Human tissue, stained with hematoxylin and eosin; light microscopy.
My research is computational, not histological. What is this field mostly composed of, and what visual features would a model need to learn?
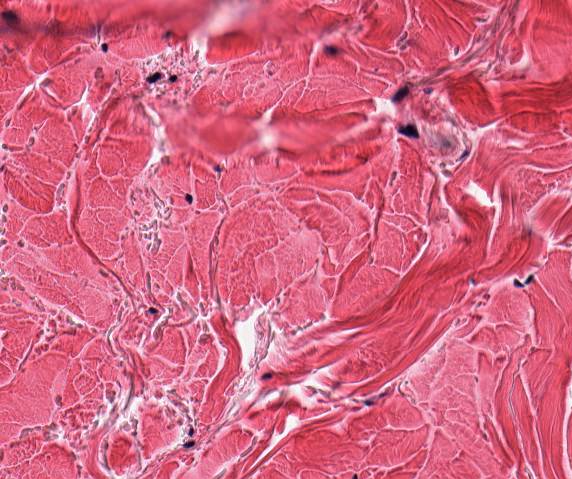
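That's dermis. Across the left and centre, transversely cut fibres pack closely as polygonal profiles, staining a strong pink with eosin.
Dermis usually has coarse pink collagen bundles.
Nuclei are sparse, small and dark, at the fibre edges or between fibres rather than in their centres.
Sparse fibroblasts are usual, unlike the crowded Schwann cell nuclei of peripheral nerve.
No fat cells anywhere, either.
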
